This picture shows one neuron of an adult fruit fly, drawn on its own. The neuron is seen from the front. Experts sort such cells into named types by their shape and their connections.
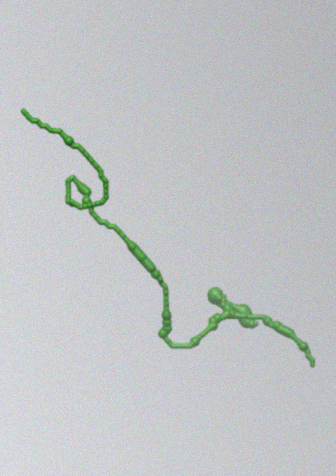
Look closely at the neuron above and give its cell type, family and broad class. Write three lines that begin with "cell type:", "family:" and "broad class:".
cell type: ORN_VL1
family: class olfactory
broad class: sensory neuron entering the brain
